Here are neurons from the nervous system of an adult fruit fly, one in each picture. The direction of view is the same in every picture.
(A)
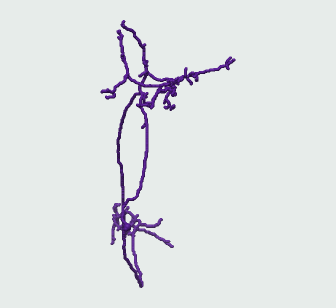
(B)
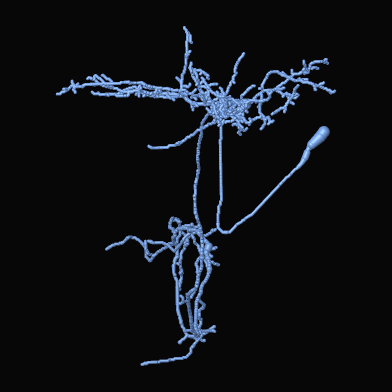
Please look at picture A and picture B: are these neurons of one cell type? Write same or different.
different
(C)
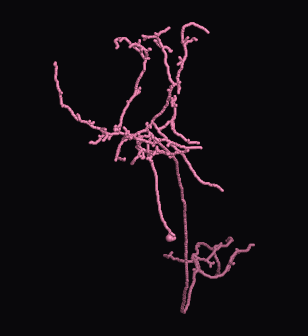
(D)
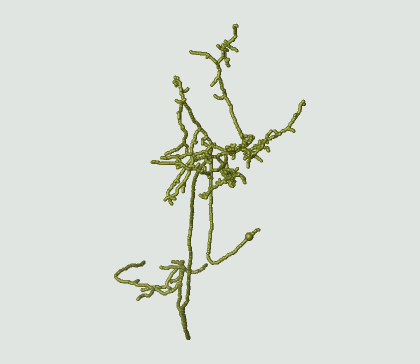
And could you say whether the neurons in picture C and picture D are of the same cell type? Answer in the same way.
same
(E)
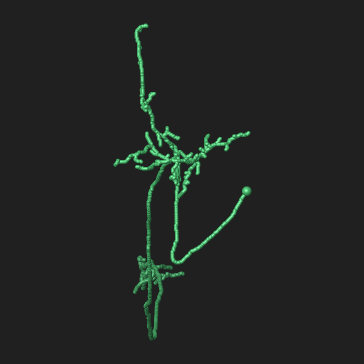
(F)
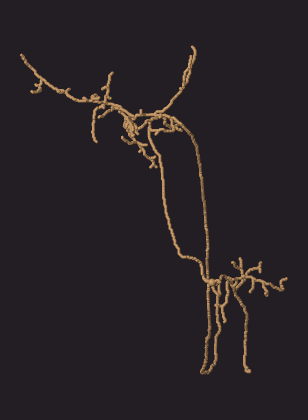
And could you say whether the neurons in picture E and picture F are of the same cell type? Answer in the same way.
same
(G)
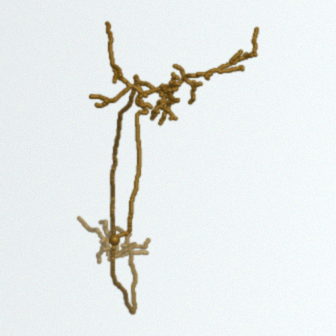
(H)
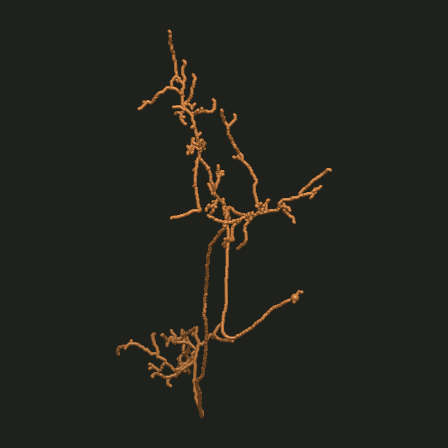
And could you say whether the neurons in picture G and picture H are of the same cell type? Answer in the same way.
different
